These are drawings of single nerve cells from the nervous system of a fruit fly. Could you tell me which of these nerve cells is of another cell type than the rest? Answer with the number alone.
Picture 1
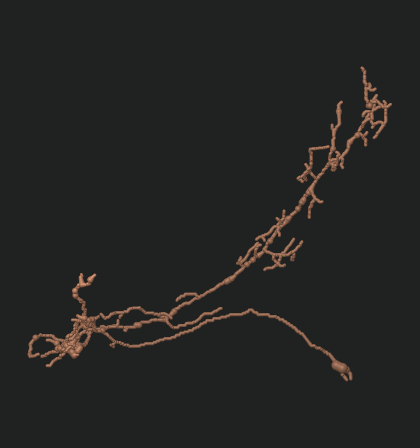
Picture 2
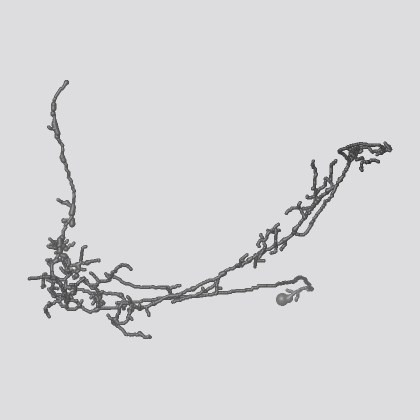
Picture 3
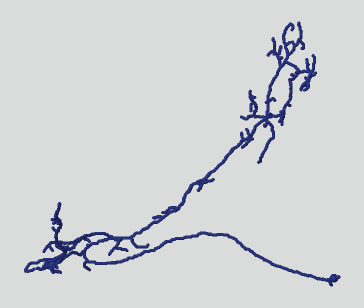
2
